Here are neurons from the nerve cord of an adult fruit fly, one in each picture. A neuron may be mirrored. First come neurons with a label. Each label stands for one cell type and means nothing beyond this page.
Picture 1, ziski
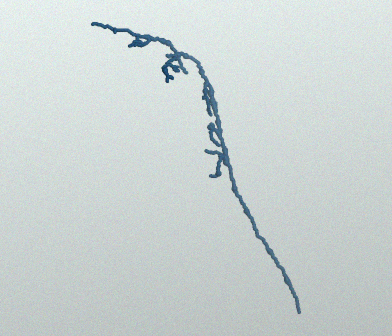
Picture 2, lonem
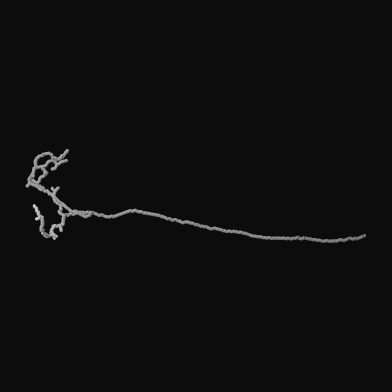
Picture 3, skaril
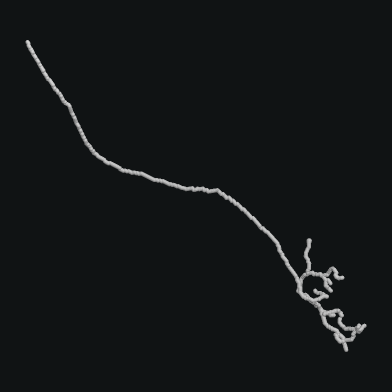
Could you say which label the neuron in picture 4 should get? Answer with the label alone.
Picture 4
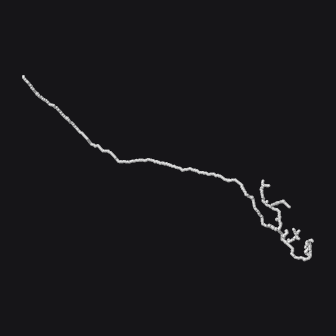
skaril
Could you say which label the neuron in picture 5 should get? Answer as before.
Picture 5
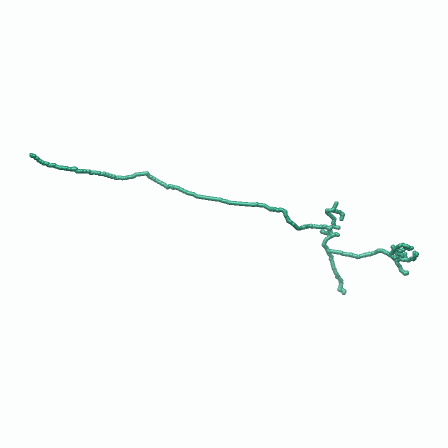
skaril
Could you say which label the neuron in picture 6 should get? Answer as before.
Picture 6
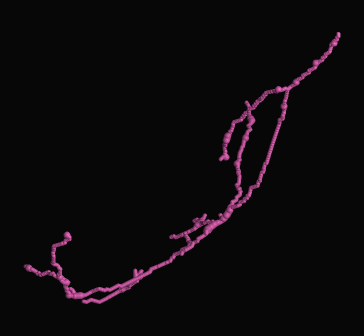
ziski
